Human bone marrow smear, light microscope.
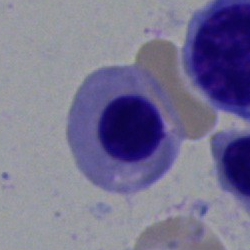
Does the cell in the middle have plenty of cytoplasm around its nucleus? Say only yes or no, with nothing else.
Yes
